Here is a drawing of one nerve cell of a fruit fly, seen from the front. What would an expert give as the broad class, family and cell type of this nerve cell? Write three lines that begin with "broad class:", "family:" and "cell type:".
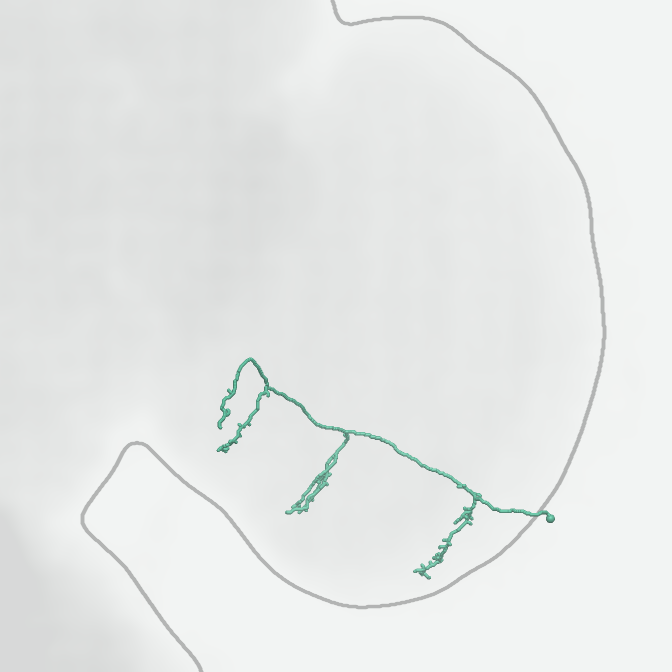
broad class: optic-lobe intrinsic neuron
family: TmY
cell type: TmY9a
